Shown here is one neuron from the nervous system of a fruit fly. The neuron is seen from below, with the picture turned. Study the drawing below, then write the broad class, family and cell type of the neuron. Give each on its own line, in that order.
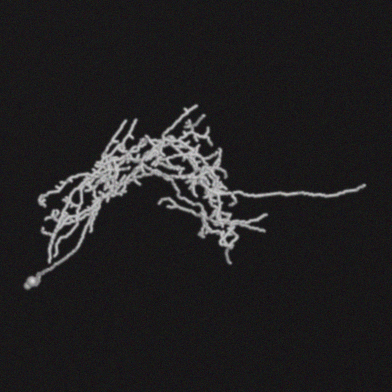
central-brain intrinsic neuron
hemilineage VLPl2_posterior
CB1852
